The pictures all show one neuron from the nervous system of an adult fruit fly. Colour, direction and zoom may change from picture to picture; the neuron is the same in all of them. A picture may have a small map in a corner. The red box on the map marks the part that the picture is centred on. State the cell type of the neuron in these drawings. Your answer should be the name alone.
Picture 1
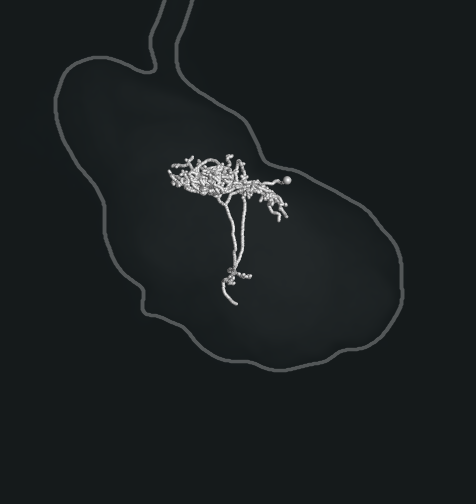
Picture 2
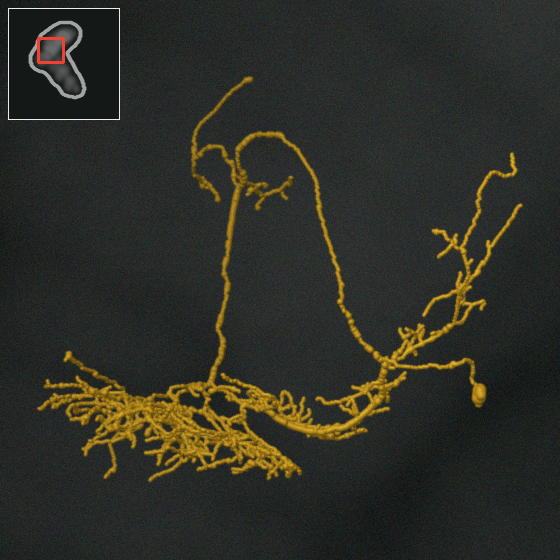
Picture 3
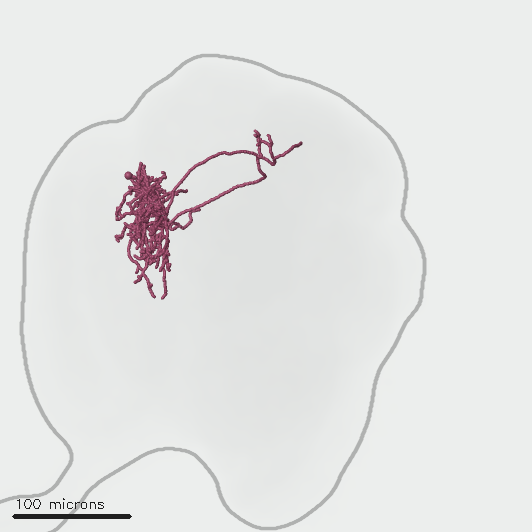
LT43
